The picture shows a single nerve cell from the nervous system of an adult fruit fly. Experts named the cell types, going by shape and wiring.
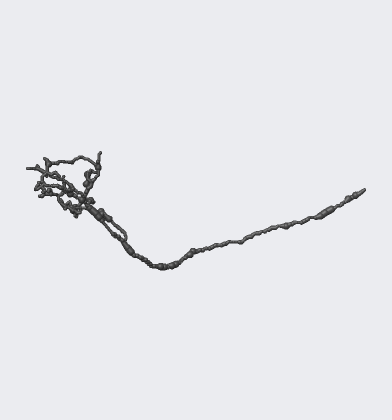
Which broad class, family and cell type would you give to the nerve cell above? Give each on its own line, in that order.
sensory neuron entering the nerve cord
class mechanosensory tactile
SNta20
